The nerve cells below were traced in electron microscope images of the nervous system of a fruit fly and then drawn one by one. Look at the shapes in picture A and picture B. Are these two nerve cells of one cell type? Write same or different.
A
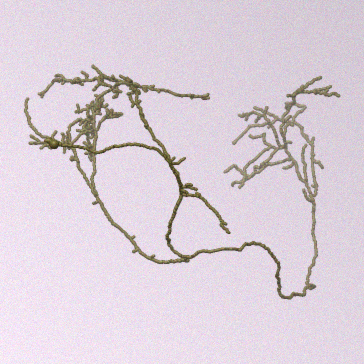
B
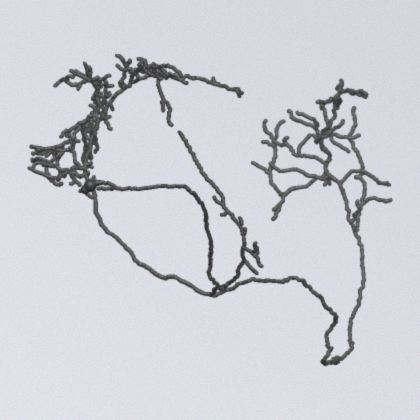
same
